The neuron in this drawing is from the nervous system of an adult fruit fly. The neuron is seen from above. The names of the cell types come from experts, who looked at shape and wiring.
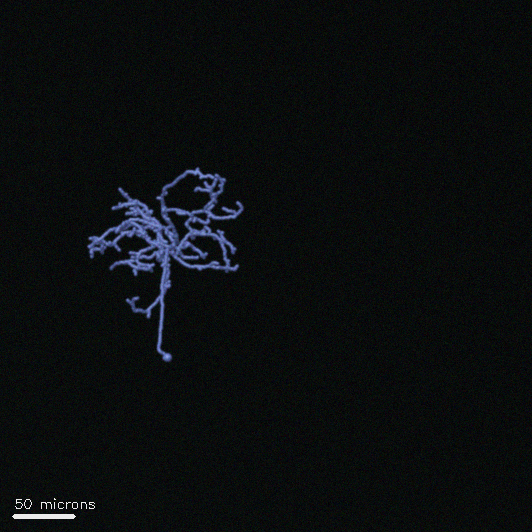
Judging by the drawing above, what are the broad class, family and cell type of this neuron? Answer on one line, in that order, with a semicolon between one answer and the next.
central-brain intrinsic neuron; hemilineage SMPpv2_ventral; LAL303m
